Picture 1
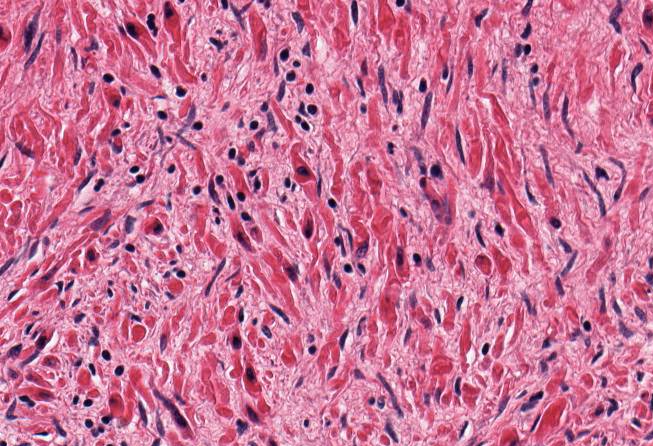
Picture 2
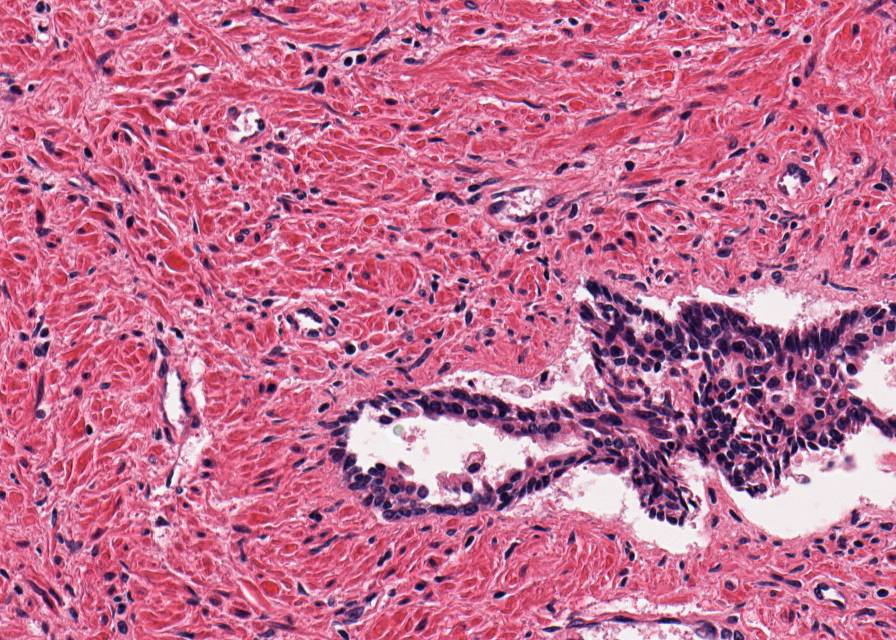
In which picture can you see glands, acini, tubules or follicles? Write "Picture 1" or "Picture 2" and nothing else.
Picture 2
